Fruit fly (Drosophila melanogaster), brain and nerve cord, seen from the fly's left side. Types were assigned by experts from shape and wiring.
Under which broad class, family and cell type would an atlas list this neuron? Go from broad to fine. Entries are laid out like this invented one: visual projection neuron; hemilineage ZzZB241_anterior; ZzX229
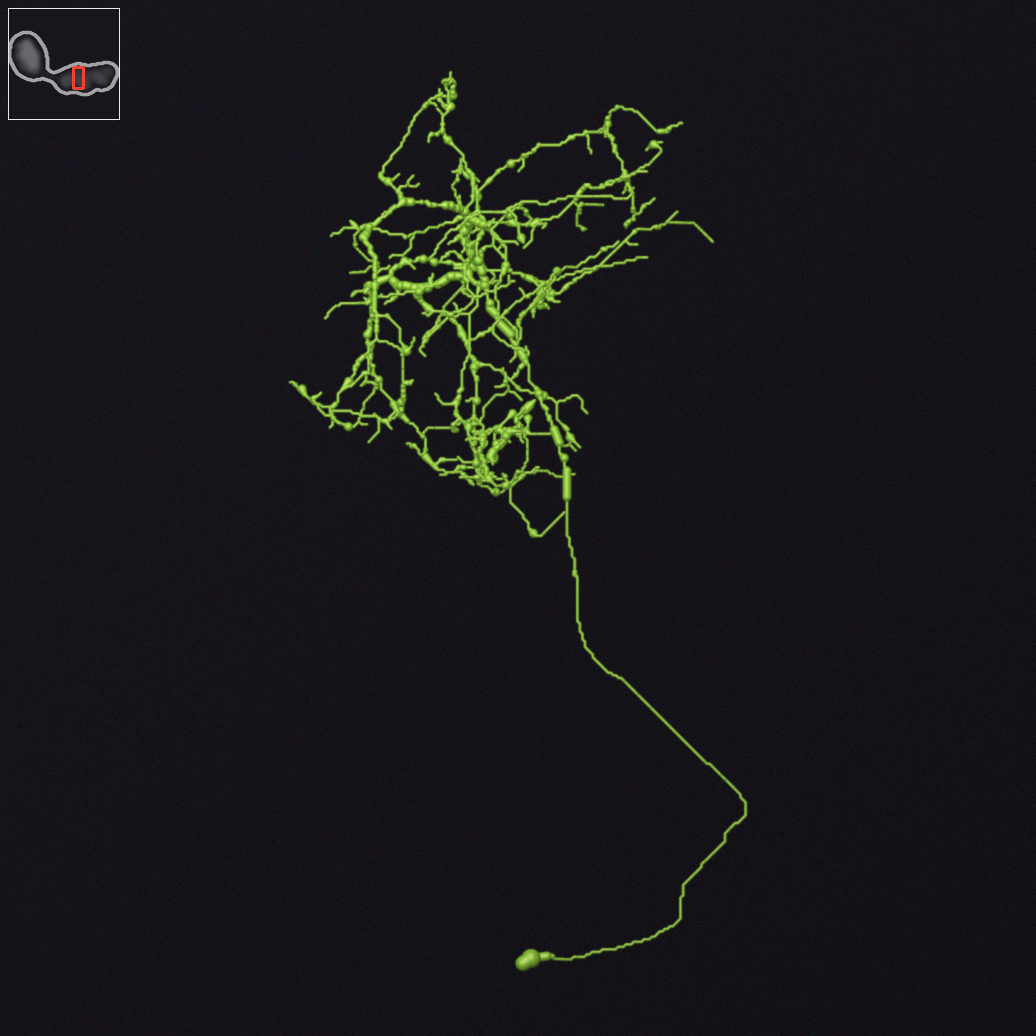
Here: nerve-cord intrinsic neuron; hemilineage 00A; IN00A056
